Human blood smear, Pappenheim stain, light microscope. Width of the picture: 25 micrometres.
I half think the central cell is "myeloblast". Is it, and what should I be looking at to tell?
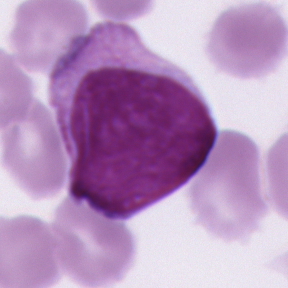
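Taking the features one at a time, the cytoplasm shows no distinct granules, which goes with myeloblast.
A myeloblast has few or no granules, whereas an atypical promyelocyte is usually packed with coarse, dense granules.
The nucleus is a single rounded-triangular mass without lobes, again siding with myeloblast.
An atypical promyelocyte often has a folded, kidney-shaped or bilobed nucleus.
About 13 micrometres across, the nucleus lies toward the lower right and fills about 70% of a cell measuring about 17 by 14 micrometres. Pale lilac-grey cytoplasm forms a broad crescent along the upper left side, where its edge looks frayed and uneven, and the outline is irregular and angular. Myeloblast fits this cell, and atypical promyelocyte does not.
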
